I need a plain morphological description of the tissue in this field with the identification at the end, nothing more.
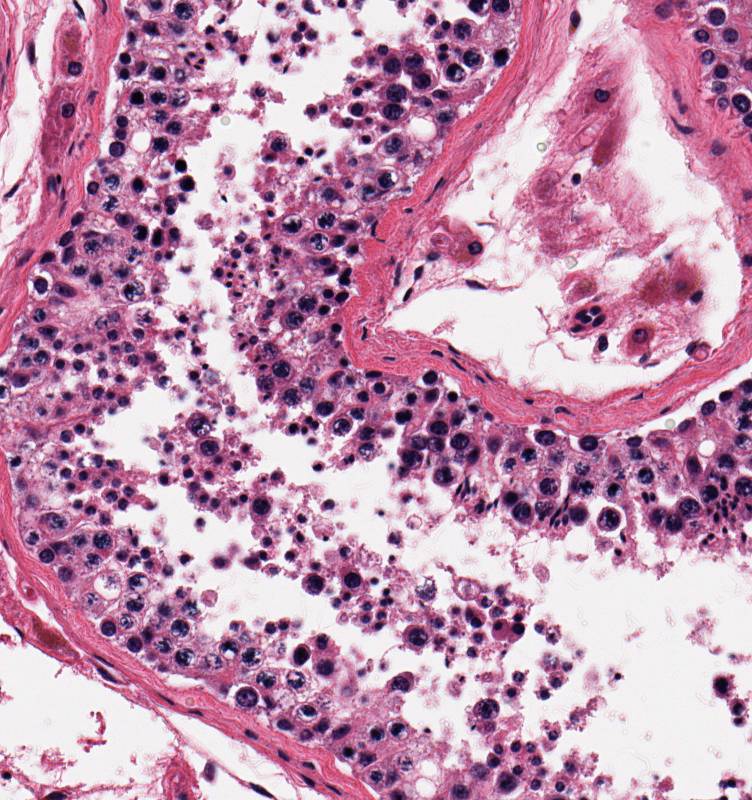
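Parts of several tubules make up the field, their walls curving across it as pink bands. Within those walls I see flattened, spindle-shaped dark nuclei. The lining is many cells thick, crowded rounded cells with dark round nuclei. The tubule at the upper right holds far fewer cells than the large one below it. So I'd call this testis.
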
